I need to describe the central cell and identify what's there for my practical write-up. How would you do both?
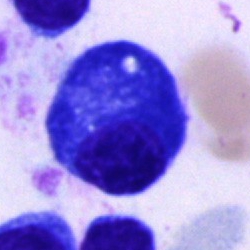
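Abundant cytoplasm staining deep blue is present, with a single small clear vacuole in its upper part and no visible granules. The nucleus is dense and dark purple, darker than the cytoplasm. It is a plasma cell.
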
